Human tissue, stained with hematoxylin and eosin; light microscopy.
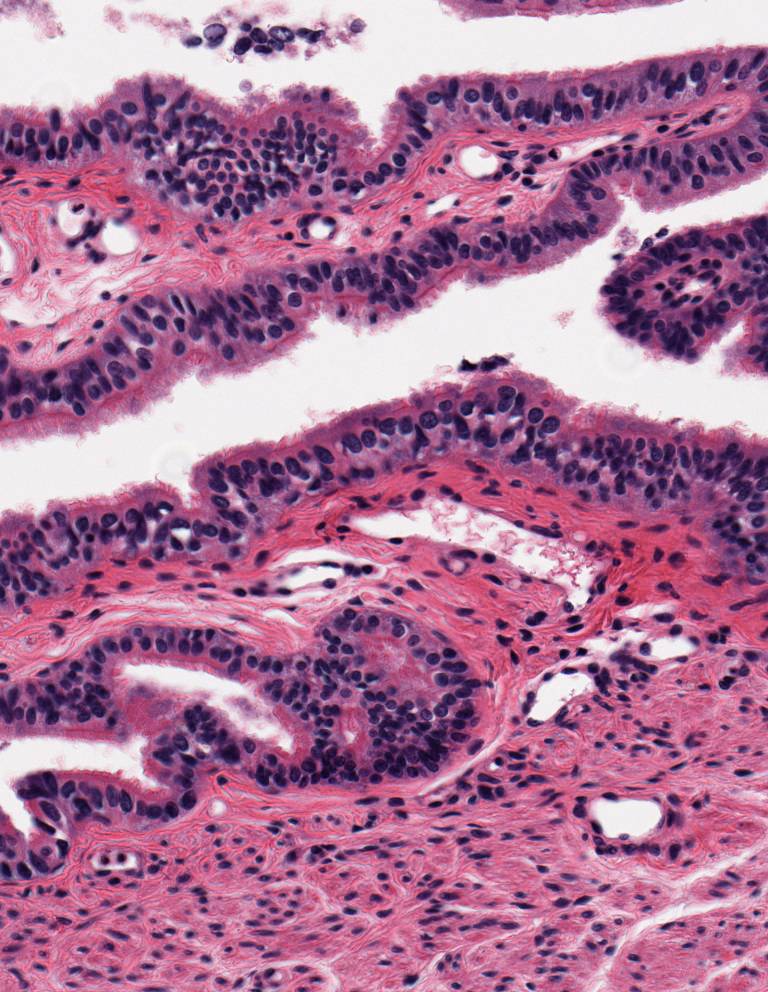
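Fallopian tube, haematoxylin and eosin. The epithelial nuclei are dark, oval and elongated. The cores of the folds hold pink fibrous stroma with wavy collagen strands, and small thin-walled vessels with empty white lumens lie within these stromal cores. No fat cells are present in the field.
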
